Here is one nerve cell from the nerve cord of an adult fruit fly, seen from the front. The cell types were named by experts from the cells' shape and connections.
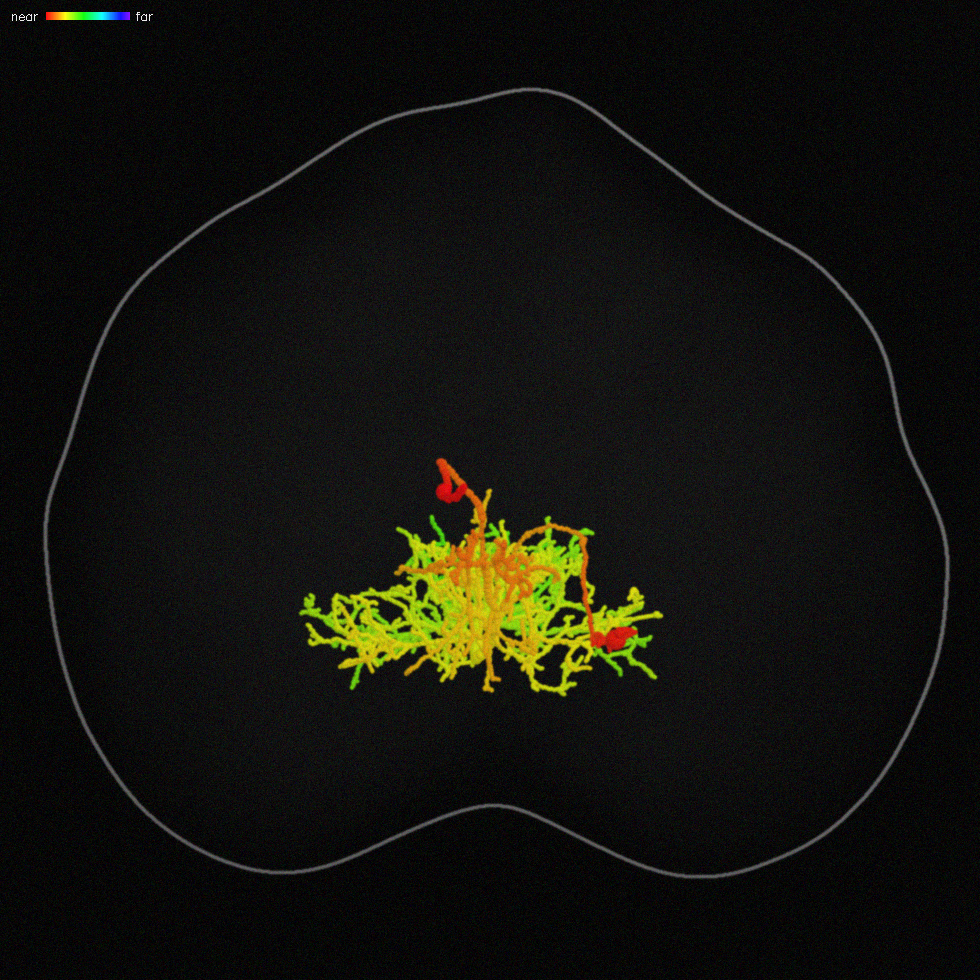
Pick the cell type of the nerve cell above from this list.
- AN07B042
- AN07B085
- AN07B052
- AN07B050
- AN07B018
AN07B018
